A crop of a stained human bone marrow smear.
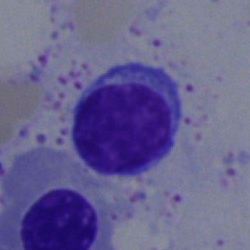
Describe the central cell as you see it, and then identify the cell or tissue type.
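A roughly round, smooth outline bounds the cell, and its nucleus sits off-centre toward the lower left. The cytoplasm forms a thin blue rim, widest at the upper right, in which no granules are seen. This is a lymphocyte.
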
